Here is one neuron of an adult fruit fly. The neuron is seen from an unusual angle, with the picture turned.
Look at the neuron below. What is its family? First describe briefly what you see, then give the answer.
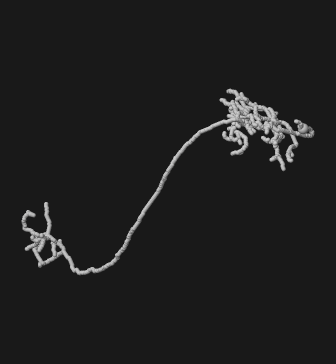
As drawn here it is wider than it is tall. Its broad class is optic-lobe intrinsic neuron. Its family is Tm.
